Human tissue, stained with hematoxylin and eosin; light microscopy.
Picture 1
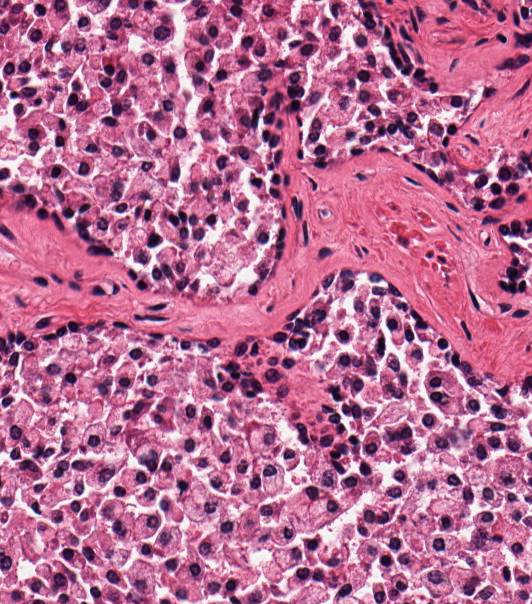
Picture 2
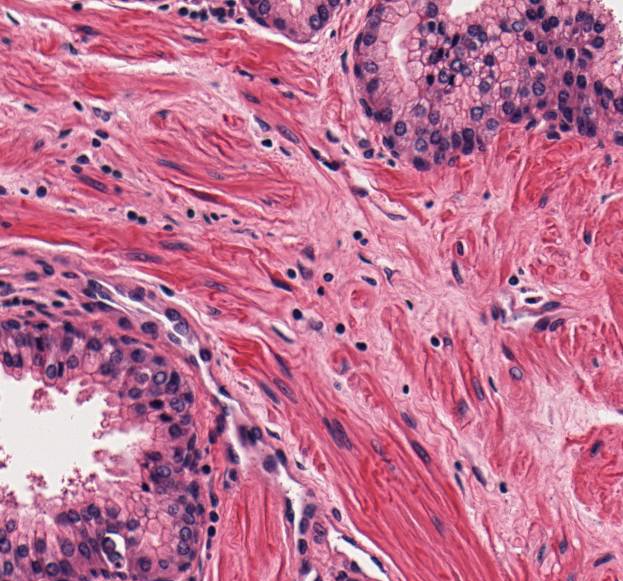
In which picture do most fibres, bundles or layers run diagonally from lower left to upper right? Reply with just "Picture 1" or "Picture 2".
Picture 1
